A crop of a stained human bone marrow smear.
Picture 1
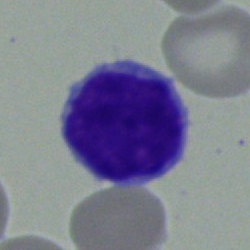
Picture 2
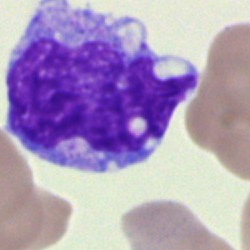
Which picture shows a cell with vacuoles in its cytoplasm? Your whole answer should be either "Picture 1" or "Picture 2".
Picture 2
